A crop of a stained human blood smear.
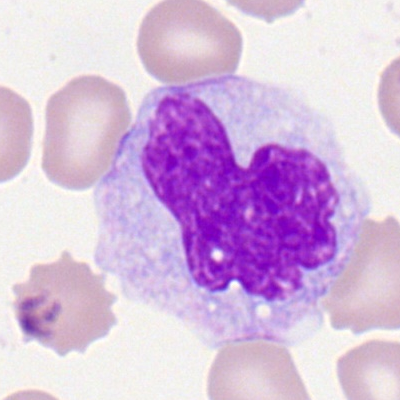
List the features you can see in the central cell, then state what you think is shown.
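Nucleus folded; deep notch in upper edge. Chromatin lacy, stranded, paler gaps between darker strands. Cytoplasm: fine, faint dusting of granules only. Few small clear vacuoles along lower nuclear edge. Monocyte.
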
